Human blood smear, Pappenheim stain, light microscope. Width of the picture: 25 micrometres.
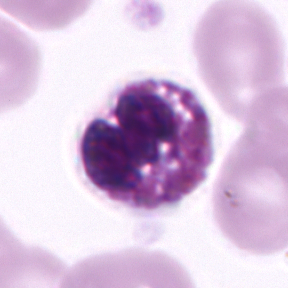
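Eosinophil, the nucleated cell at the centre of this stained peripheral blood smear, about 12 micrometres across. Chromatin: dense and dark purple, with no nucleoli visible in the nucleus. Cytoplasm: packed with pinkish-purple granules, and on the right side of the cell small pale gaps are scattered among them.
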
